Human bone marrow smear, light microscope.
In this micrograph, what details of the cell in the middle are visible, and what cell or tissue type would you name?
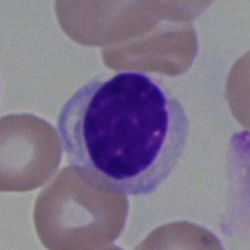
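The cell is roughly round in outline and lacks surface projections. Its nucleus holds dark purple chromatin, dense throughout. The cytoplasm is pale and faintly bluish, with no visible vacuoles. The cell is a lymphocyte.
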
